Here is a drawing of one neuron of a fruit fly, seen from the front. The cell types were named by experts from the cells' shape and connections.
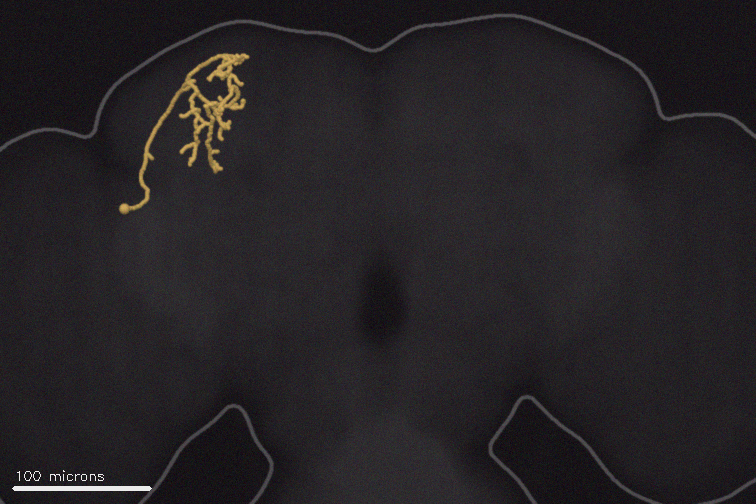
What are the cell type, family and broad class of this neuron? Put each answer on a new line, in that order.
SLP345
hemilineage SLPpl3
central-brain intrinsic neuron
